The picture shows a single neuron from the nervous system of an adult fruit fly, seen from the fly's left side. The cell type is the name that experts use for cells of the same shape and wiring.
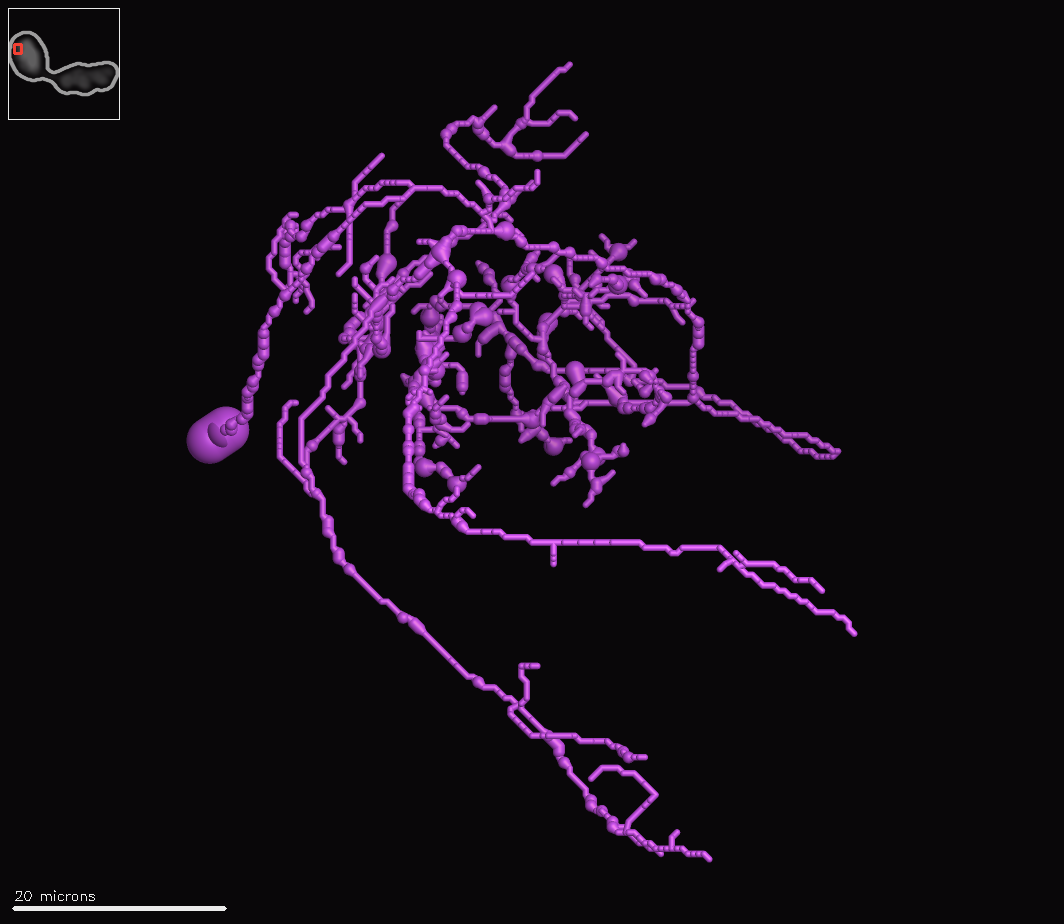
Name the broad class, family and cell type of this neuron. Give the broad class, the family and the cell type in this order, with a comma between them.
central-brain intrinsic neuron, class DAN, PAM07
